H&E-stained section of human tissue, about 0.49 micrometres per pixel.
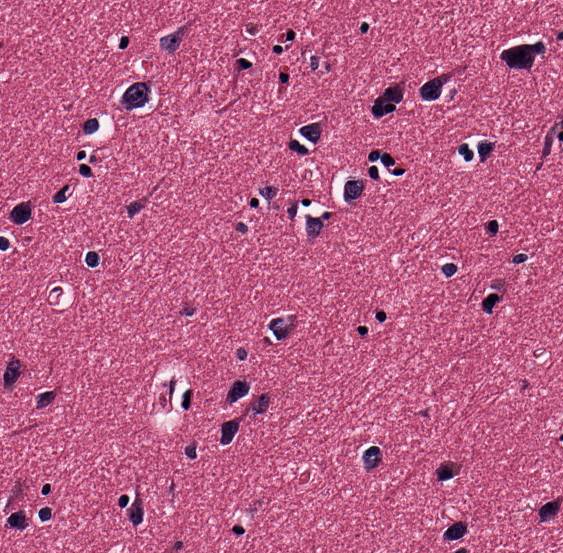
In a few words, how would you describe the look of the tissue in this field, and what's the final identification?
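Distribution: cells lie singly and sparsely across the whole field, and the pink background covers far more area than the cells. Background: a finely granular, fibrillary pink neuropil. Nuclei: small round dark glial nuclei, much smaller than the neurons, scattered between them. Absent anywhere in the field: epithelium, glands and fat. This is cerebral cortex.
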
